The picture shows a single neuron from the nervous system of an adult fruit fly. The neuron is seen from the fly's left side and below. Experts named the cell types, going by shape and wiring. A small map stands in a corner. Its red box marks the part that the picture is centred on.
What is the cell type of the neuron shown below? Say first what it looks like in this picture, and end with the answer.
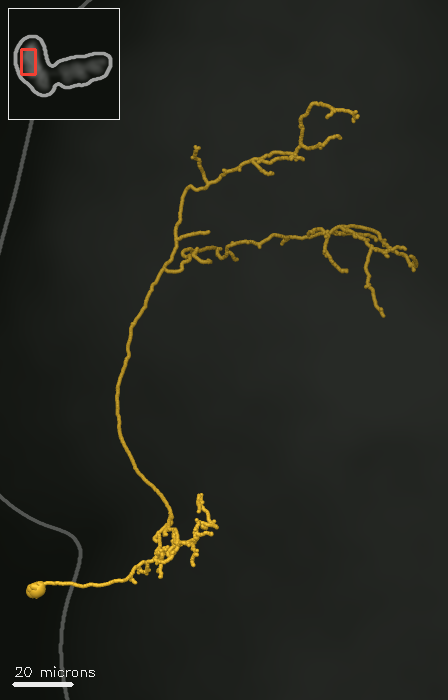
By the scale bar it is about 170 microns tall in this view. In this view it is taller than it is wide. It is a central-brain intrinsic neuron. The cell type is CB1537.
